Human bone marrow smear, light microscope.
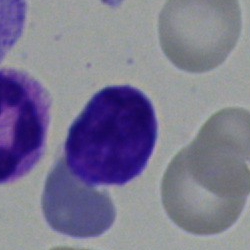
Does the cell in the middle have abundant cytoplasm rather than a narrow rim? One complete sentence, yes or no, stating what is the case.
No, the cytoplasm is not plentiful; it forms only a thin rim.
